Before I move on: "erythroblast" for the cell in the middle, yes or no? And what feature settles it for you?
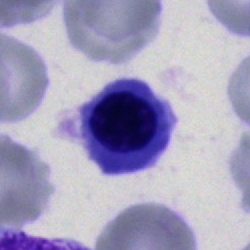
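Erythroblast: confirmed. Deciding point: chromatin dark and dense throughout the nucleus.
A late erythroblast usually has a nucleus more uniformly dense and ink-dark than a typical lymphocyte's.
No granules in the cytoplasm; not against lymphocyte.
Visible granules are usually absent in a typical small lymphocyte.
Also seen: deep blue cytoplasm, rim widest below and right of the nucleus; irregular outline with small blunt bulges on the right side.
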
